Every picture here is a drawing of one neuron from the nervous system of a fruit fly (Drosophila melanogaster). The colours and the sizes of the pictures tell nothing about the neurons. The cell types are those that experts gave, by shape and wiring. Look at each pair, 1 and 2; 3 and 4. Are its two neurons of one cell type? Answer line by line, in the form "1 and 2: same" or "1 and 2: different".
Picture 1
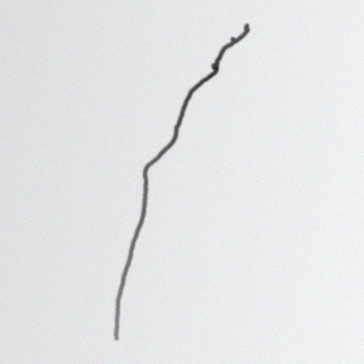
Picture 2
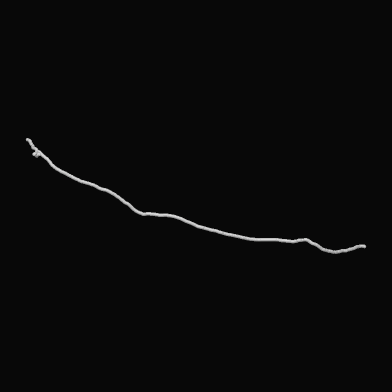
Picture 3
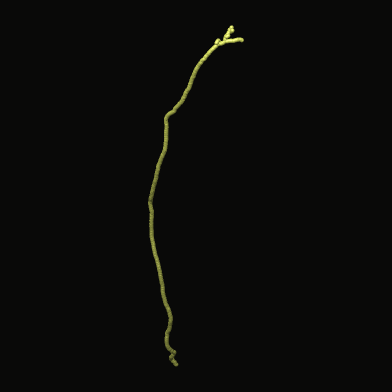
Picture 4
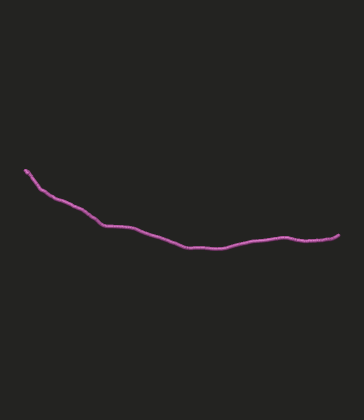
1 and 2: different
3 and 4: different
